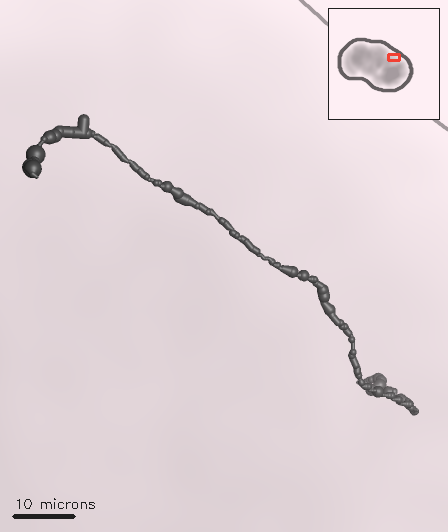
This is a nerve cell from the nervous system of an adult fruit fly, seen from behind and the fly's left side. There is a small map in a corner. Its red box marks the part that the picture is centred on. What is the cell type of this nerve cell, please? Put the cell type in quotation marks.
"R8p"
